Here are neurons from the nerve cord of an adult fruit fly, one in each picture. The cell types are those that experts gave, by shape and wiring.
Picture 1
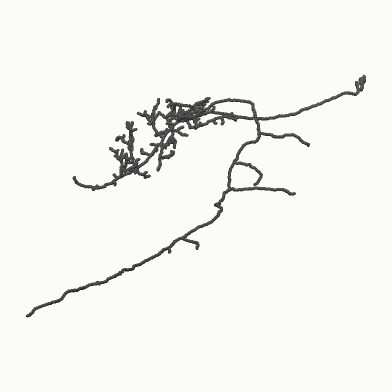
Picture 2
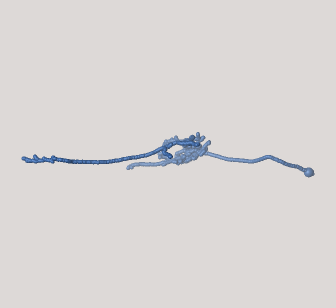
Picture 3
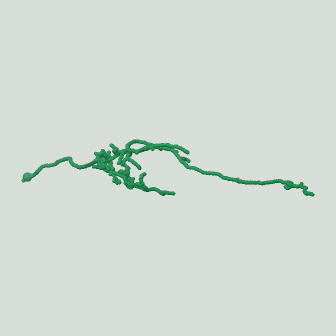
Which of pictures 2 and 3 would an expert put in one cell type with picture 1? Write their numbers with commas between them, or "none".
2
